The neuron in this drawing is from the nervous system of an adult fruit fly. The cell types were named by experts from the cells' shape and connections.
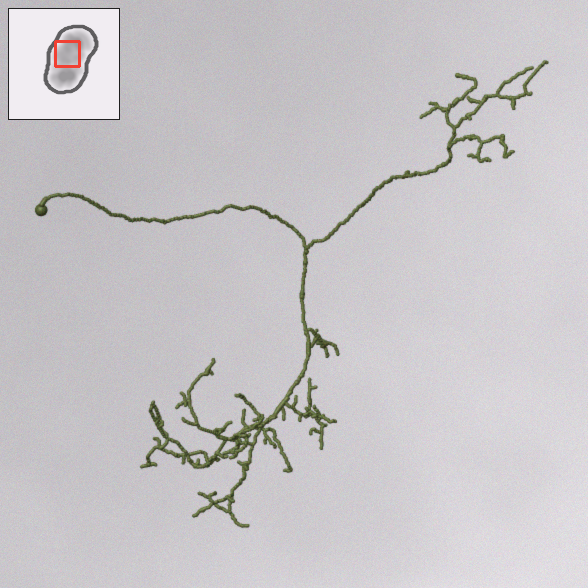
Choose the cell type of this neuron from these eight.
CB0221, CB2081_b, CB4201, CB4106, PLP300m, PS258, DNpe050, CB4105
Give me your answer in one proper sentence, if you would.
It is the cell type CB4105 to which this neuron belongs.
